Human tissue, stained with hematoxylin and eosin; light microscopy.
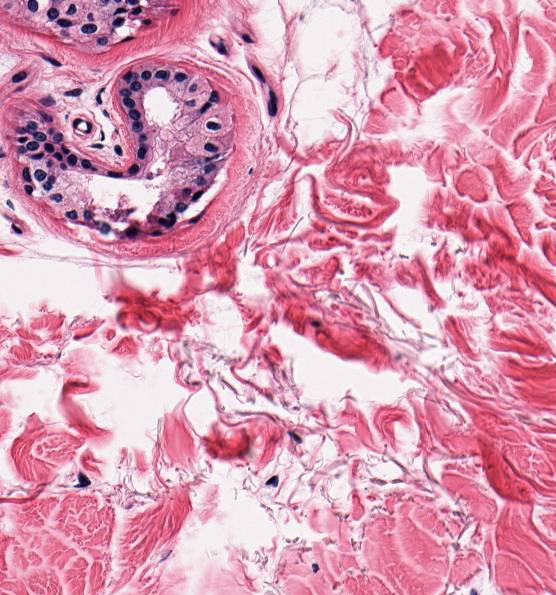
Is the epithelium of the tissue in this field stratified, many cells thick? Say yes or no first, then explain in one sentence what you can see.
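Yes. The tubule's epithelium is more than one cell thick, with crowded dark oval nuclei.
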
